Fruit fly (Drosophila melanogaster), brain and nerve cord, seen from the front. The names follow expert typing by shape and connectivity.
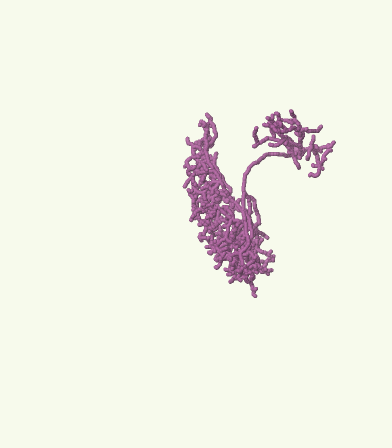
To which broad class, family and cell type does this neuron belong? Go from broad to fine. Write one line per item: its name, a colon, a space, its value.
broad class: visual projection neuron
family: hemilineage VPNp&v1_ventral
cell type: LT77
